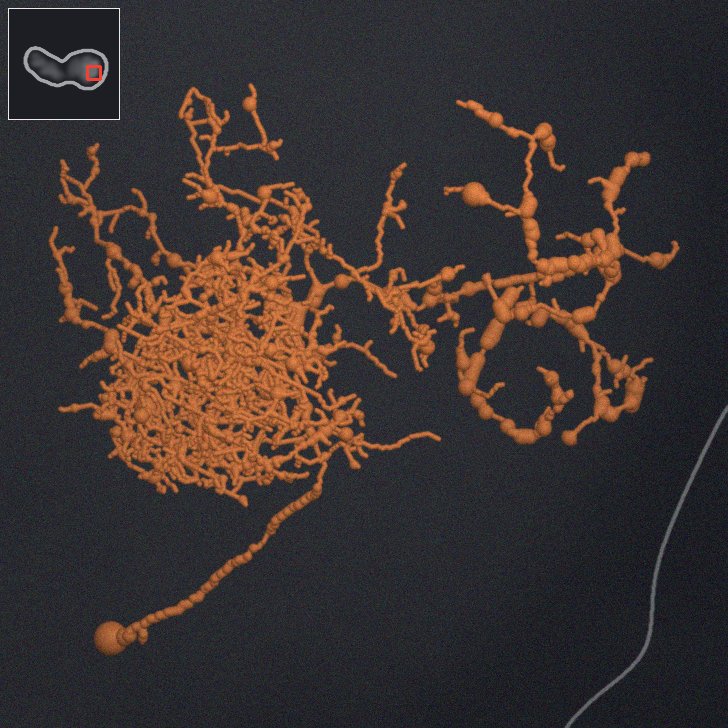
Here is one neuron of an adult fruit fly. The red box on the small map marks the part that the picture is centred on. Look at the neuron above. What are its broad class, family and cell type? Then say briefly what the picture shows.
It is a central-brain intrinsic neuron. The family is hemilineage VLPl&p1_lateral. The cell type is PVLP072. Its cell body lies at the lower left of the picture. The picture shows more than a hundred branch ends.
